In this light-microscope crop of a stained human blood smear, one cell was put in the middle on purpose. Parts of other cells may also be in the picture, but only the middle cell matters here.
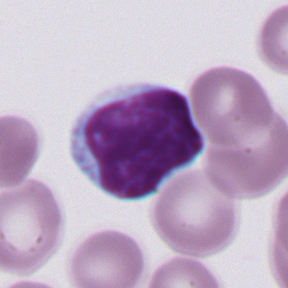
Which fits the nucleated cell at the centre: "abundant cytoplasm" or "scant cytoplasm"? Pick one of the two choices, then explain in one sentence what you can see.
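Scant cytoplasm. The cytoplasm forms a narrow rim that is widest on the left side.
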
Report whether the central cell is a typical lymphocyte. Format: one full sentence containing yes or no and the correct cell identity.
Yes, in the centre of this field sits a typical lymphocyte.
